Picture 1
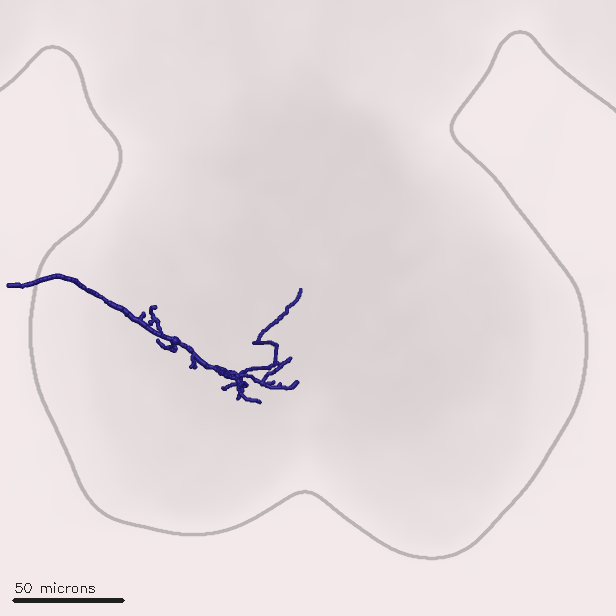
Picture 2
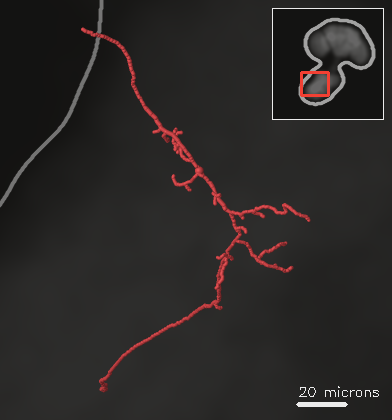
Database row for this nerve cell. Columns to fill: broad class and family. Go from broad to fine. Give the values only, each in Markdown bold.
**sensory neuron entering the nerve cord**, **class mechanosensory proprioceptive**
